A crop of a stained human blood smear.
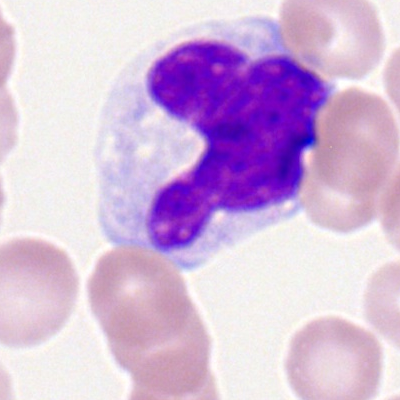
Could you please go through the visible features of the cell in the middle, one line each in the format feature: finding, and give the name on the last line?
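Outline: irregular, not smoothly round
Chromatin: deep purple, with faint lighter flecks
Cytoplasm: abundant and pale grey-blue
Granules: no coarse coloured ones in the cytoplasm
Cell: monocyte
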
